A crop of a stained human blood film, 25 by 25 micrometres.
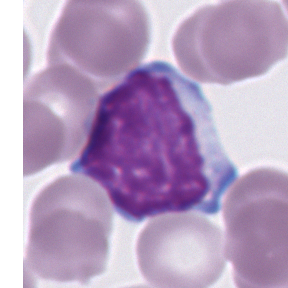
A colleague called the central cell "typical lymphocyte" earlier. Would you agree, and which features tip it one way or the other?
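Yes, typical lymphocyte is the right name for this cell. What settles it is the cytoplasm: it is pale blue, and no granules can be seen in it.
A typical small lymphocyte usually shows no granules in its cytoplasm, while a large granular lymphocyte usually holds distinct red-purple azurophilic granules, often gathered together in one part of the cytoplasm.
So the granule-free cytoplasm here speaks for typical lymphocyte and against large granular lymphocyte. The amount of cytoplasm points the same way: the cell is about 14 micrometres across, its nucleus about 13 by 11 micrometres, and the nucleus takes up about 70% of the cell's area.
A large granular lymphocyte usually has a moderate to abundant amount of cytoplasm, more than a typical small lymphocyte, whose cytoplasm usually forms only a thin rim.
The cell's outline is angular with several corners, and the nucleus also has an irregular, angular outline. A blank white strip runs down the left edge of the picture.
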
